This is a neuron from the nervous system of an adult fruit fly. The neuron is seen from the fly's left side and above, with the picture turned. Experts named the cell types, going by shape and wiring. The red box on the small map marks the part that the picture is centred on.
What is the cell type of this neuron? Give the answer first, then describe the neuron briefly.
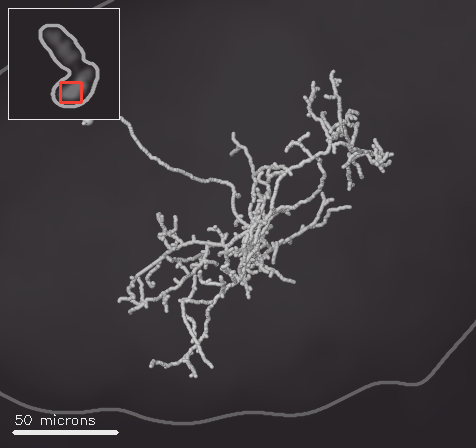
It is of cell type AVLP702m. It is a central-brain intrinsic neuron. By the scale bar it is about 150 microns wide in this view. Dozens of branch ends can be seen.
